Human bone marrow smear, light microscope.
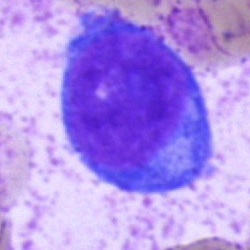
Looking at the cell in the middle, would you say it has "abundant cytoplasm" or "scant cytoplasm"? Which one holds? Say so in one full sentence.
What cytoplasm the cell has forms just a narrow rim.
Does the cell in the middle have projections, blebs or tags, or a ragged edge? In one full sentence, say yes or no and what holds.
Yes, ragged or frayed parts, or projections, blebs or tags, are present on the cell's outline.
